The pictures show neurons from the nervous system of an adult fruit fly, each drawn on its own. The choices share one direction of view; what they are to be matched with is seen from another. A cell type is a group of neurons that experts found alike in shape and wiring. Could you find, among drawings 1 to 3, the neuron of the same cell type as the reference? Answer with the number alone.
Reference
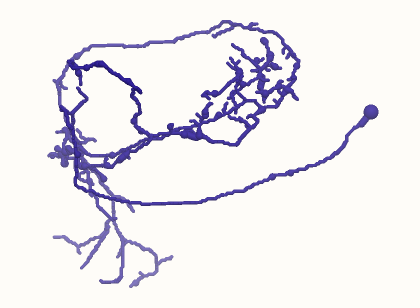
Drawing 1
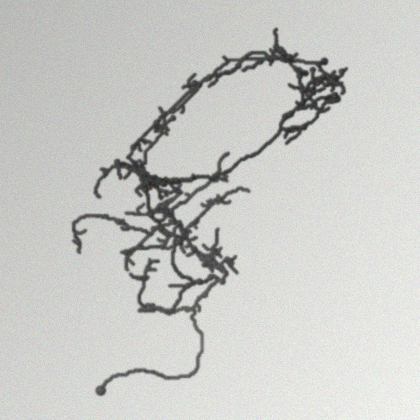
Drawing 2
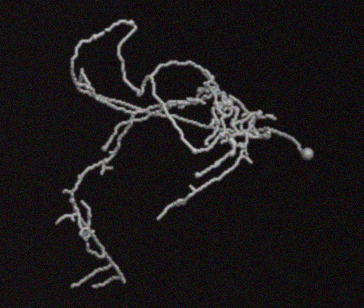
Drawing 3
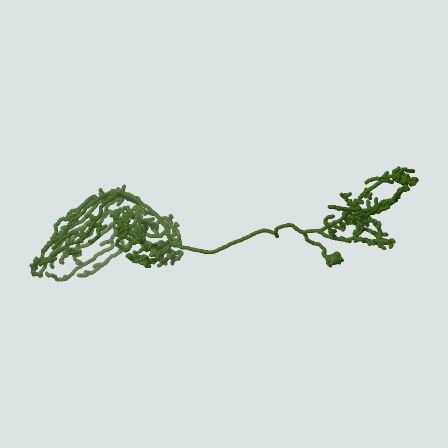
2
